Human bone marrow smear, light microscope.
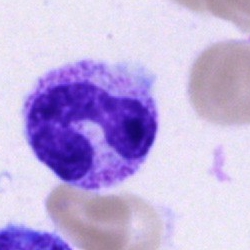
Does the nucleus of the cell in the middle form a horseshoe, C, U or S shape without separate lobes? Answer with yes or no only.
Yes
